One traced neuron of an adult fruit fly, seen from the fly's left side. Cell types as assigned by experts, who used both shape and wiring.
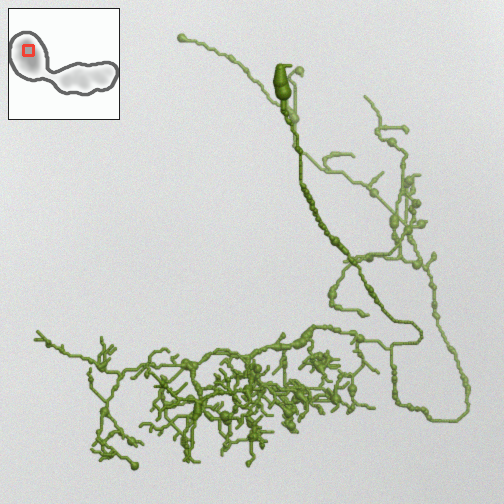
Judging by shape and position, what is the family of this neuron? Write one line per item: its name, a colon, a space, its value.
family: hemilineage LHl4_posterior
